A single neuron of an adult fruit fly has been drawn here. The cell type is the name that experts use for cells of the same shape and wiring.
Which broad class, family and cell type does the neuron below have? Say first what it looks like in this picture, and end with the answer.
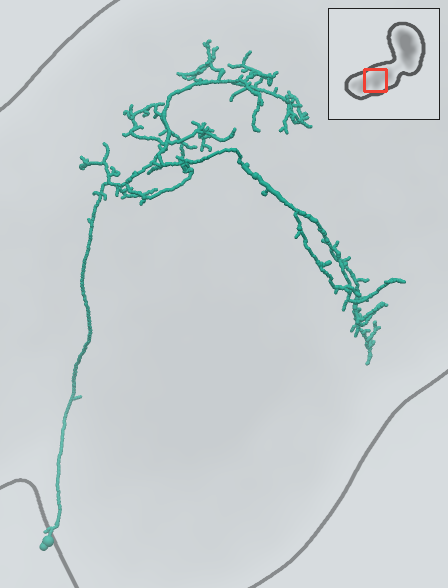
The cell body is at the lower left of the picture. The picture shows dozens of branch ends. Its broad class is nerve-cord intrinsic neuron. Its family is hemilineage 03B. The cell type is IN03B071.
